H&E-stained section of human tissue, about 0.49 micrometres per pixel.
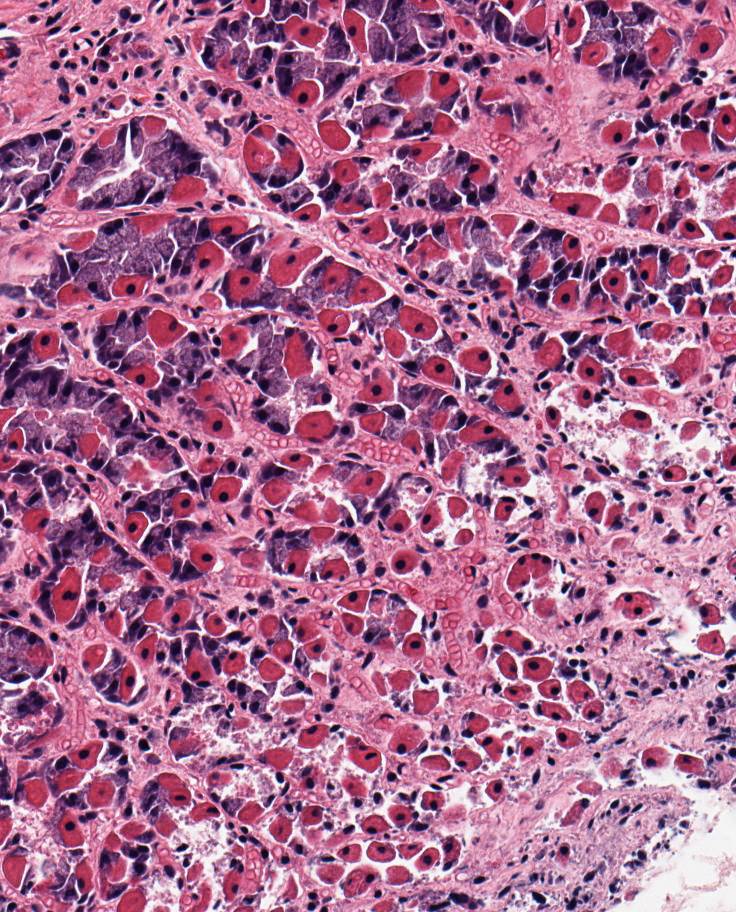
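Stomach, with parietal cells scattered throughout the glands: large, rounded cells with bright pink cytoplasm and a single central dark nucleus. Chief cells, with purple granular cytoplasm, cluster most prominently in the left and upper field. Thin pink fibrous septa with small, dark, elongated nuclei form the stroma between glands. No fat cells are present.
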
